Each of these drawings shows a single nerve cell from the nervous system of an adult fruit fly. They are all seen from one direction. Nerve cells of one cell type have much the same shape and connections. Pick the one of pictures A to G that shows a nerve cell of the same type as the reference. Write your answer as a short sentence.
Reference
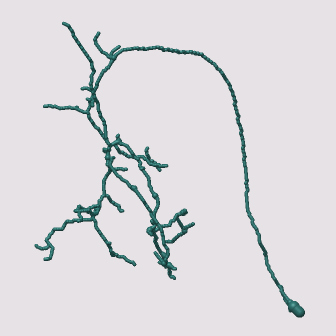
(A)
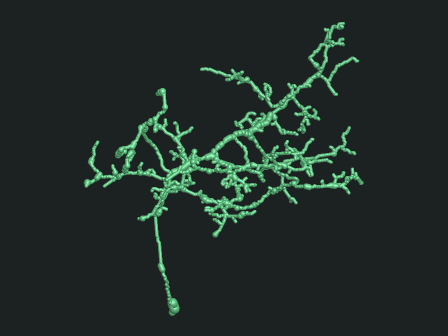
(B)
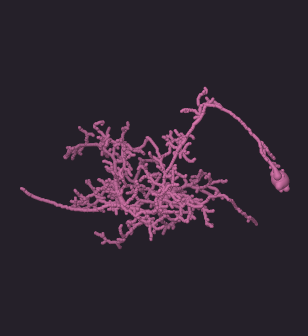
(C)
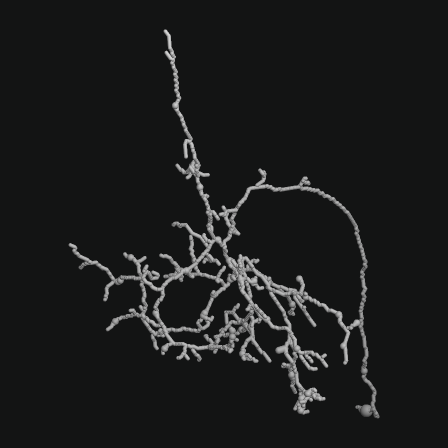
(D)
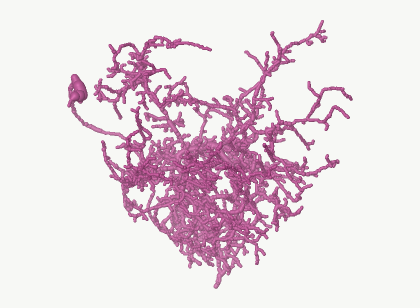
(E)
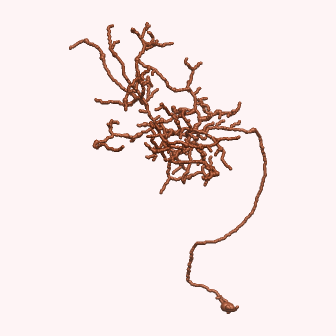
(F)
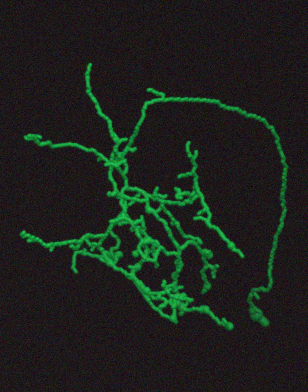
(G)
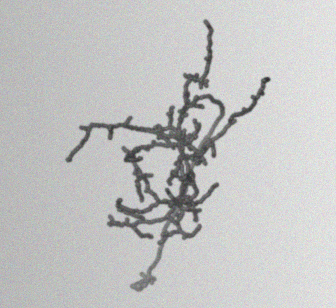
Picture F is of the same cell type.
